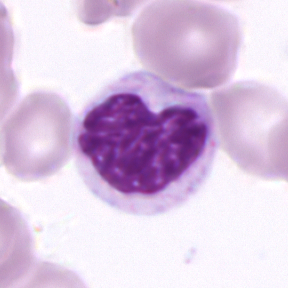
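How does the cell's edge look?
Round and smooth.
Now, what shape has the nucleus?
Bean-like, with a notch on its upper side.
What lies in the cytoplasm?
A few fine reddish dots; no clear vacuoles.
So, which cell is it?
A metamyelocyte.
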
